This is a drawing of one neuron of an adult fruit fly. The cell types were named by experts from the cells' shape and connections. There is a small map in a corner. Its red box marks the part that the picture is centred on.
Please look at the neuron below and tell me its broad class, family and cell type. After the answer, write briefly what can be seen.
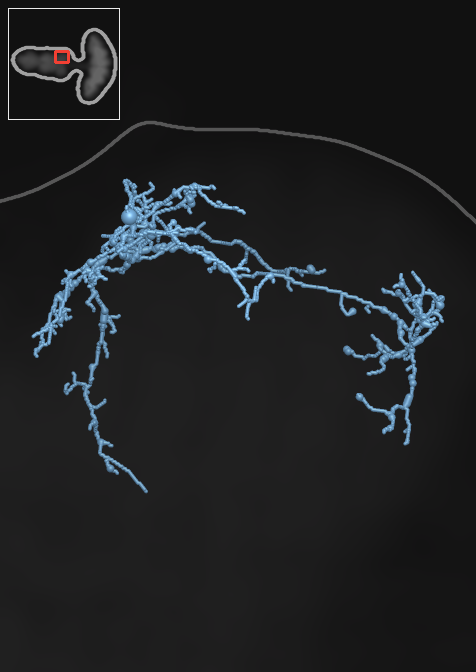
This is a nerve-cord intrinsic neuron. The family is hemilineage 20A.22A. It is of cell type IN20A.22A008. It lies in the nerve cord. Dozens of branch ends can be seen.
